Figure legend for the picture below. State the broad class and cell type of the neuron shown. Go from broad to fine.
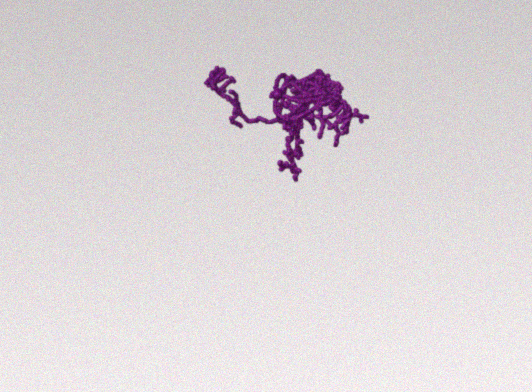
central-brain intrinsic neuron; CRE006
